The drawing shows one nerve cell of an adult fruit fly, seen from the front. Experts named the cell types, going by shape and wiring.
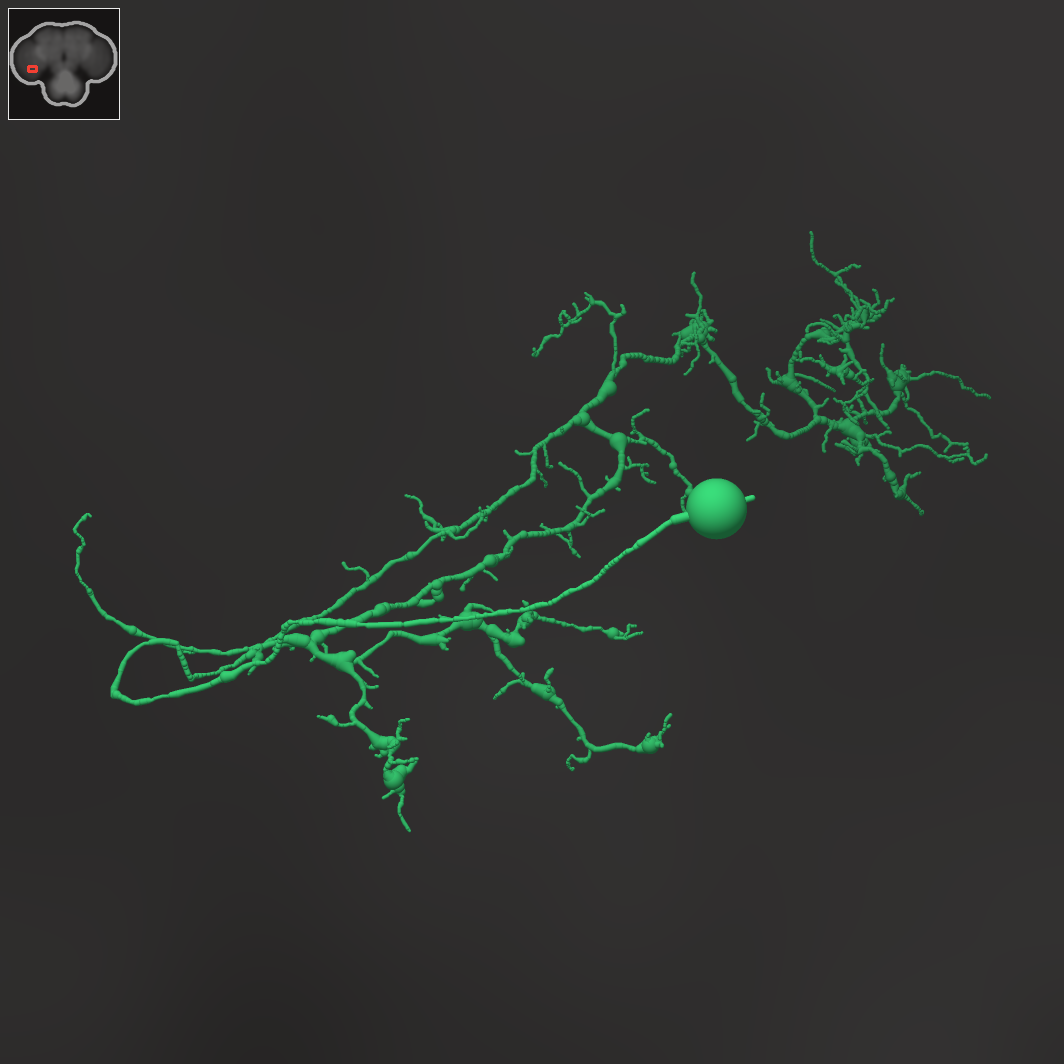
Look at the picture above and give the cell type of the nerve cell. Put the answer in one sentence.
The cell type is Mi2.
